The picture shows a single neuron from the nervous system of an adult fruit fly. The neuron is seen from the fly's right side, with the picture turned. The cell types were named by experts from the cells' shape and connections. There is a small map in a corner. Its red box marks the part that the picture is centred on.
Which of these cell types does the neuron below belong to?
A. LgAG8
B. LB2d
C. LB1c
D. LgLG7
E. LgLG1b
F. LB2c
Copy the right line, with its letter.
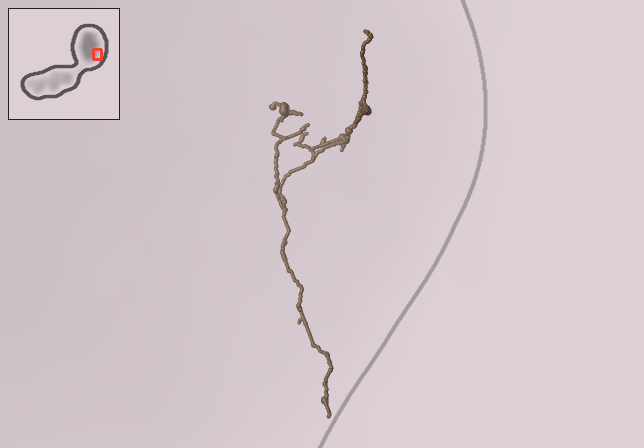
F. LB2c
